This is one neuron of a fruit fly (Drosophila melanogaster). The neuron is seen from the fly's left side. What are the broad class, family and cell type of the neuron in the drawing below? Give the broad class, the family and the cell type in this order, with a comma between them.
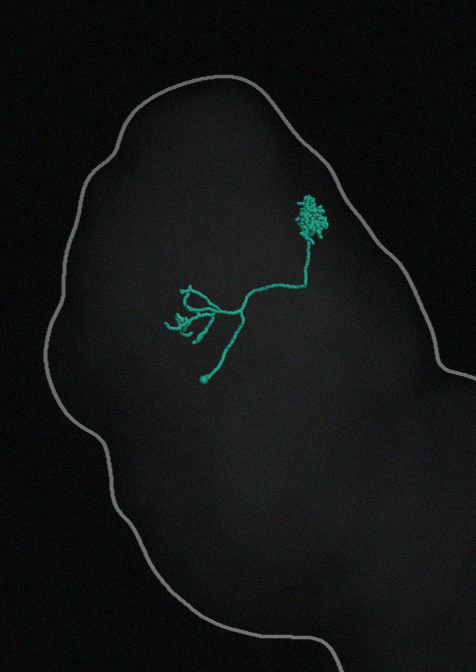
visual projection neuron, hemilineage VPNv1, LC17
